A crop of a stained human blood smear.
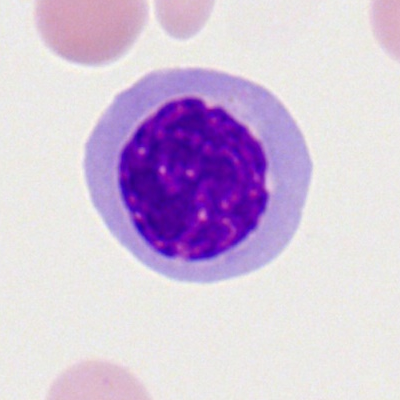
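Erythroblast, occupying the central position in this stained blood smear. Its chromatin is dark purple and coarsely clumped, and no nucleoli are visible. A moderate rim of cytoplasm encircles the whole nucleus, and that cytoplasm contains no visible granules.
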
